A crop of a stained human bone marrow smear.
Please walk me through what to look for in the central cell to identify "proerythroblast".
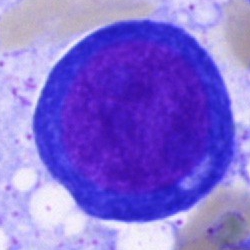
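In this proerythroblast, the nucleus sits roughly in the centre, with cytoplasm around it on every side. Its chromatin is fine and evenly spread, with no coarse clumps. The cytoplasm is deep blue and makes a moderate band round the nucleus.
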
